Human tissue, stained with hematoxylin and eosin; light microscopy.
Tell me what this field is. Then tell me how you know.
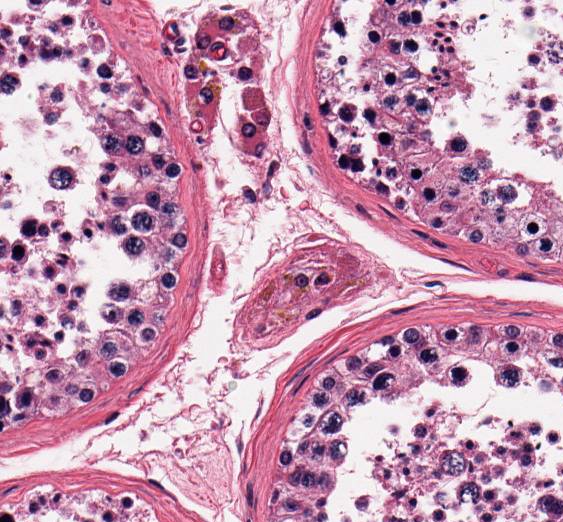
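Seminiferous tubule: parts of four round tubules occupy the field edges, with a branching strip of interstitium through the centre. What decides it is that the tubules are filled with many layers of rounded cells with round dark nuclei, some larger with coarse clumped chromatin, while clusters of Leydig cells with abundant pink cytoplasm lie in the interstitium.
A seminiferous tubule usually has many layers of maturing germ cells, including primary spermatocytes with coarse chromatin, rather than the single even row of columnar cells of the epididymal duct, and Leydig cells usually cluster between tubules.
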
